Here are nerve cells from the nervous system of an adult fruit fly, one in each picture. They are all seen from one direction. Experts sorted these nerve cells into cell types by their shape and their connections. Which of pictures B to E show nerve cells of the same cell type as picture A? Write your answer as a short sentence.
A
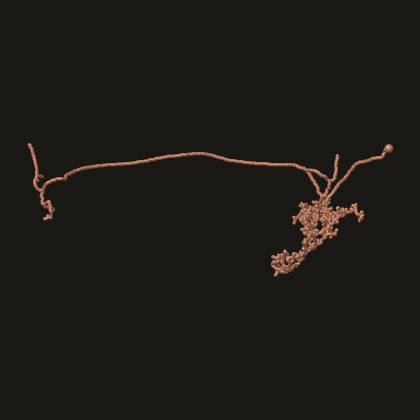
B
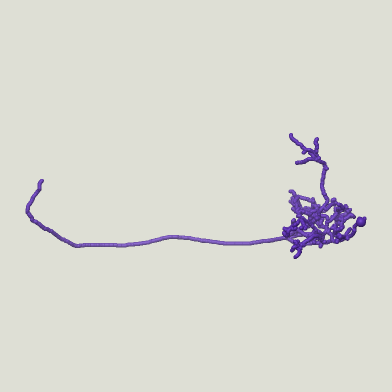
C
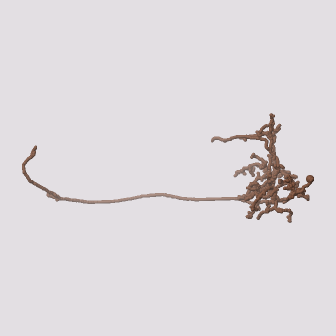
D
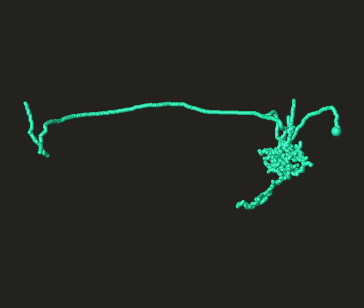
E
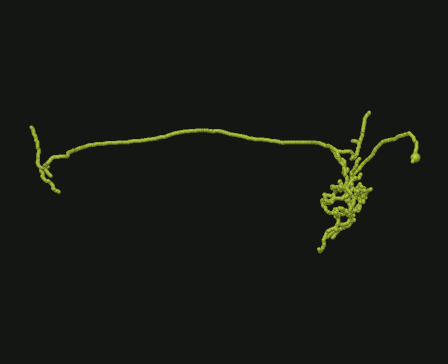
Picture D and picture E are of the same cell type.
